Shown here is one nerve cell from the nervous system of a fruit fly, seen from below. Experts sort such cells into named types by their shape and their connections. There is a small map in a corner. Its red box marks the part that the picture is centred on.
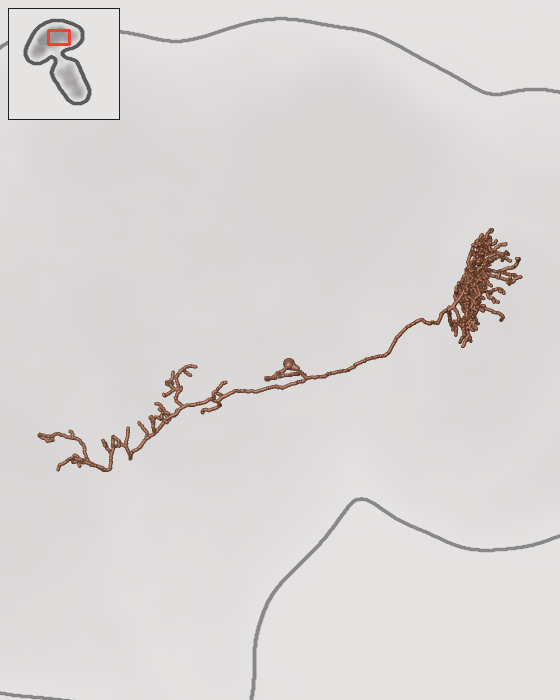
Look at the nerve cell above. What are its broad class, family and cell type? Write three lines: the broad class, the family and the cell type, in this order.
visual projection neuron
hemilineage PSp3
LoVP23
